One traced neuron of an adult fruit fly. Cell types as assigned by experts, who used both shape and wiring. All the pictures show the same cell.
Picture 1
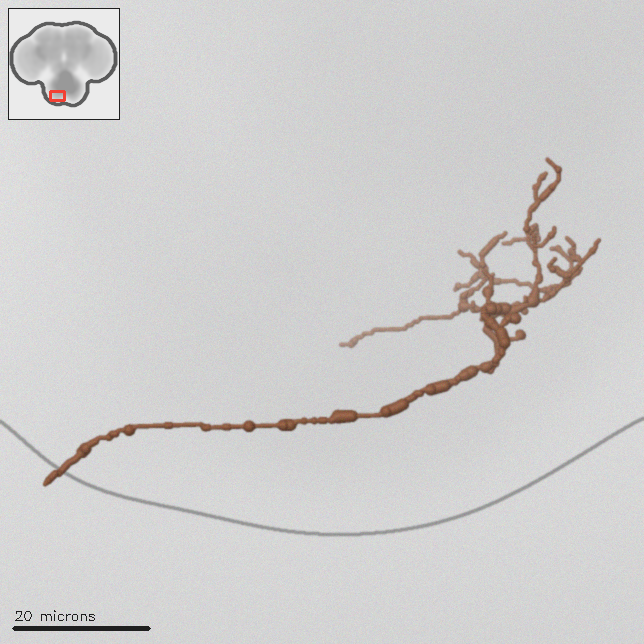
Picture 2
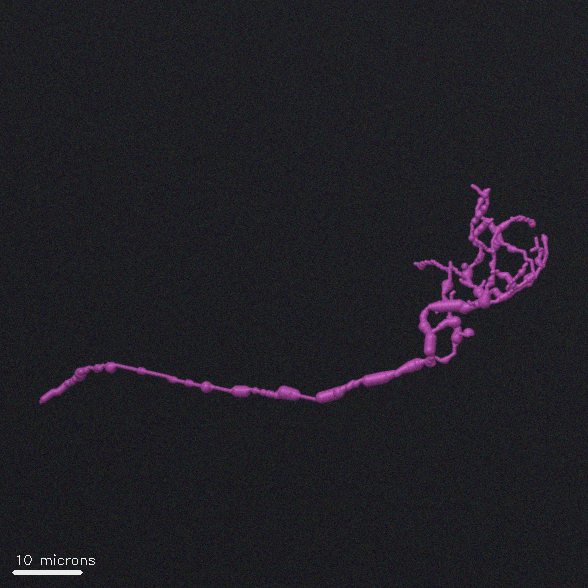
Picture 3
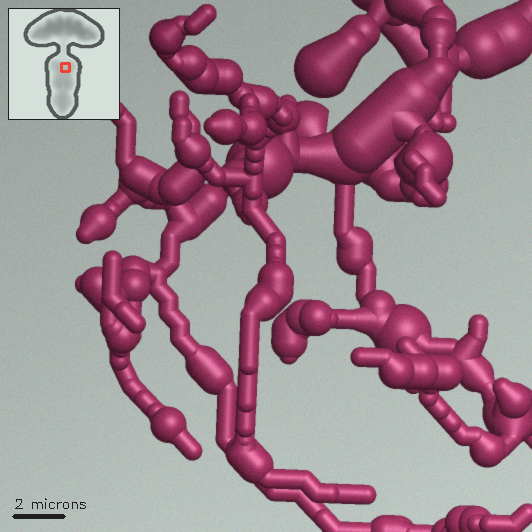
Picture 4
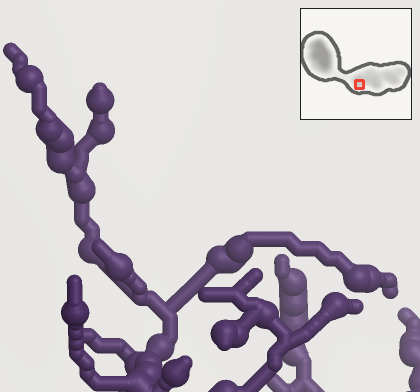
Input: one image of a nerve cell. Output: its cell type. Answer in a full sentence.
The cell type is LgLG1a.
